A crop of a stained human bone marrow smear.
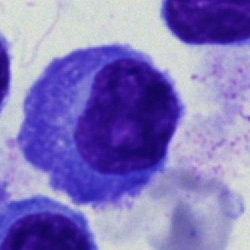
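Plasma cell at the centre of a stained human bone marrow smear. First, the nucleus sits off-centre toward the right. Second, its chromatin is dense, dark purple and coarsely clumped. Third, the cytoplasm is abundant and stains deep blue. Last, a few tiny pale spots are scattered through the cytoplasm left of the nucleus.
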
